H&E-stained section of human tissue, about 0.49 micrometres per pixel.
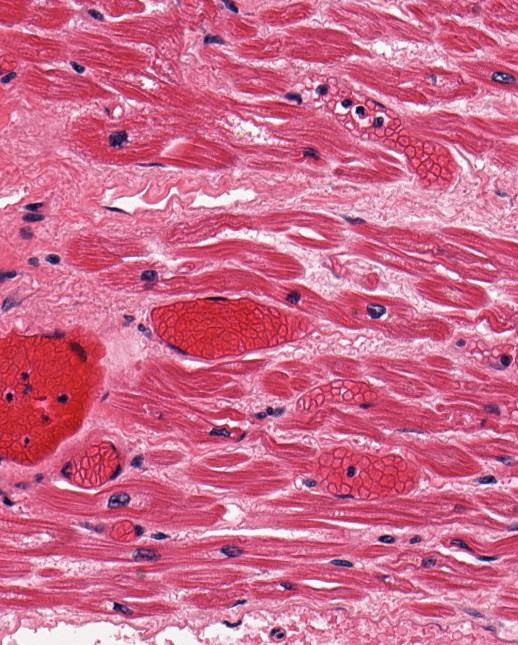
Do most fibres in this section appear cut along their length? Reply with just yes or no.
Yes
